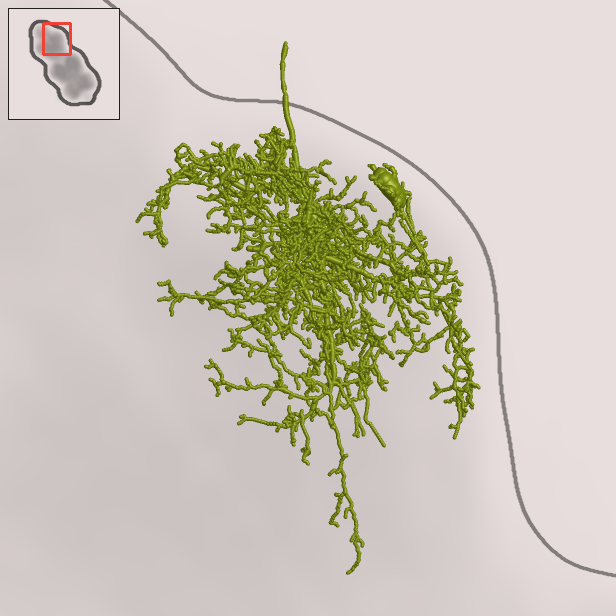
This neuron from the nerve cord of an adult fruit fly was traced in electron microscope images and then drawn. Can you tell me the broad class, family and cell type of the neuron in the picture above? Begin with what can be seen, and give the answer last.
The picture shows more than a hundred branch ends. As drawn here it is taller than it is wide. This is a motor neuron of the nerve cord. Its family is MNhl. The cell type is MNhl02.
